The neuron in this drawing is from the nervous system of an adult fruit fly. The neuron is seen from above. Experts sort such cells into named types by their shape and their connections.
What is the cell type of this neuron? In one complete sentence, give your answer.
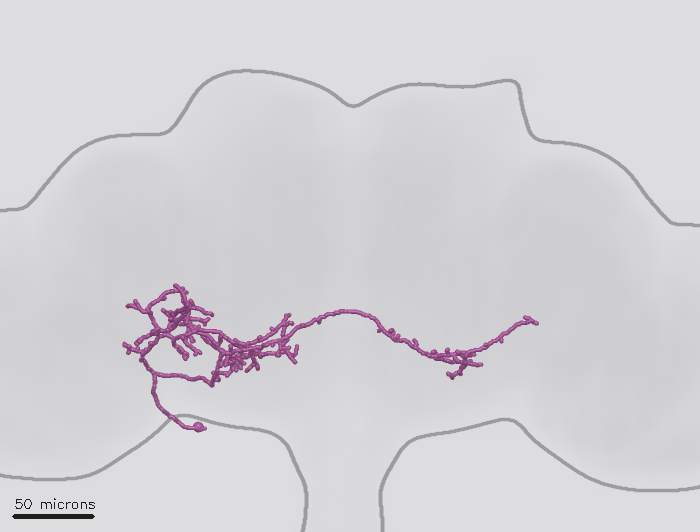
In terms of cell type, the neuron is CL282.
